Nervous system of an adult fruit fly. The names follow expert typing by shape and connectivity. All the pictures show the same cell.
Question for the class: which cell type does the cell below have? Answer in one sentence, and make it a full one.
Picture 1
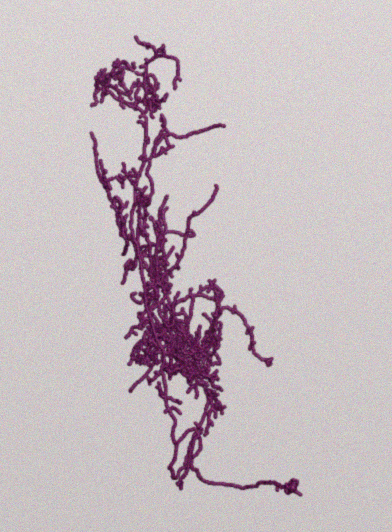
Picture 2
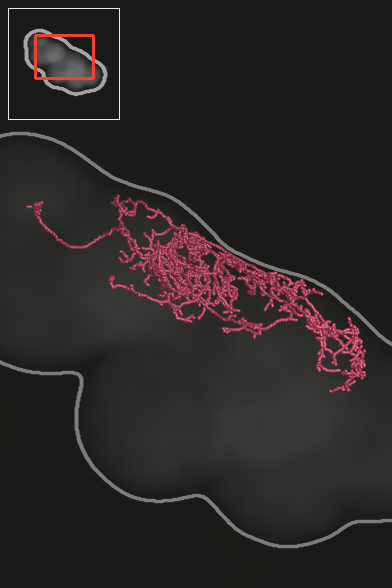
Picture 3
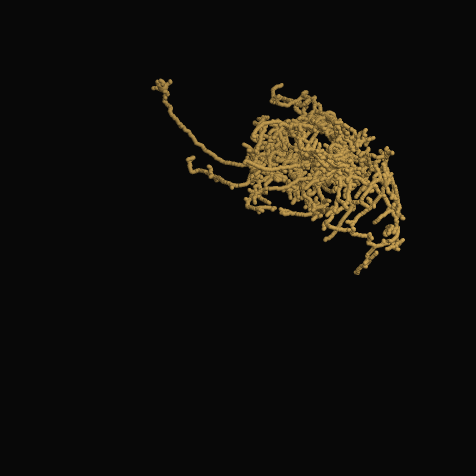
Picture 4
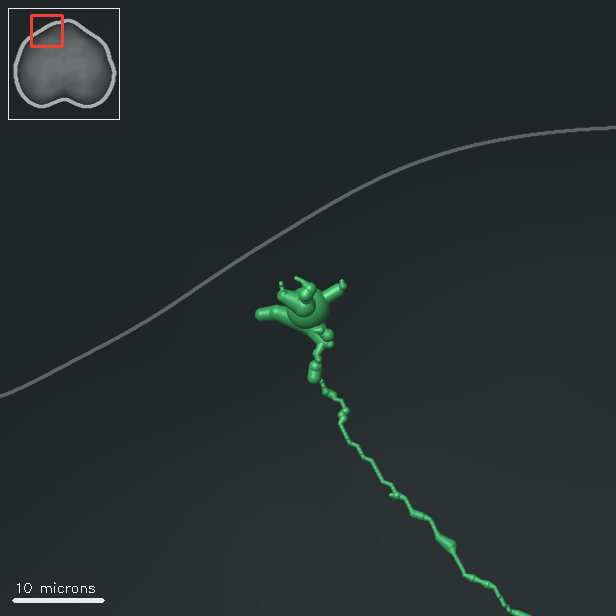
It is INXXX119 that is the cell type of the neuron.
